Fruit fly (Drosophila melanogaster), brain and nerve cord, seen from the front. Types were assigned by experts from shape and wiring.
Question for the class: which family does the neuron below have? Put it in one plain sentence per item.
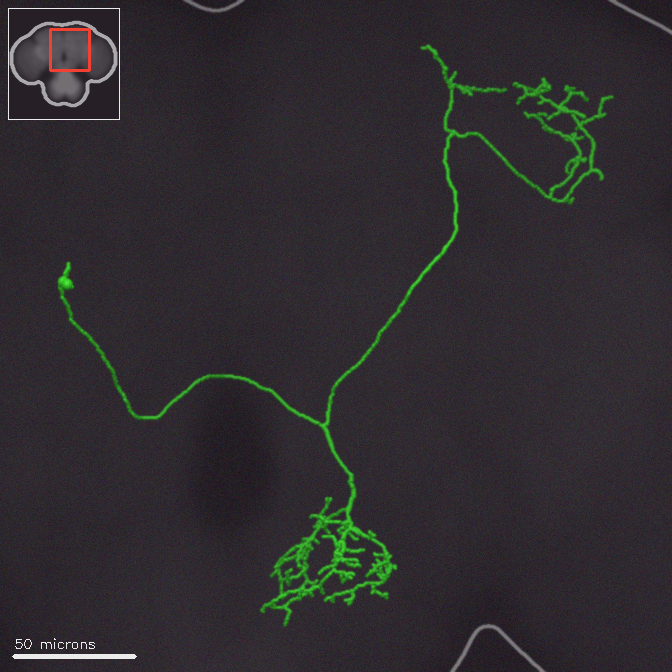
The family is hemilineage CREa1_ventral.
